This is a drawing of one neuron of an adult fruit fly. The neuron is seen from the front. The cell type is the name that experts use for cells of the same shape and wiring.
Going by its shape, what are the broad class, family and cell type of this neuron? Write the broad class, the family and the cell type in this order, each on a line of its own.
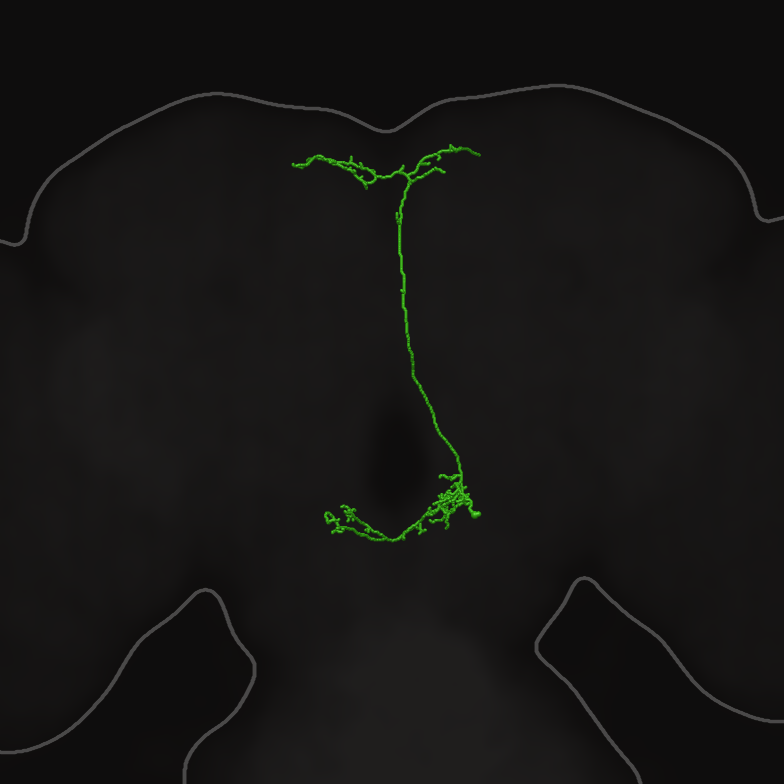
central-brain intrinsic neuron
hemilineage FLAa2
PRW019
